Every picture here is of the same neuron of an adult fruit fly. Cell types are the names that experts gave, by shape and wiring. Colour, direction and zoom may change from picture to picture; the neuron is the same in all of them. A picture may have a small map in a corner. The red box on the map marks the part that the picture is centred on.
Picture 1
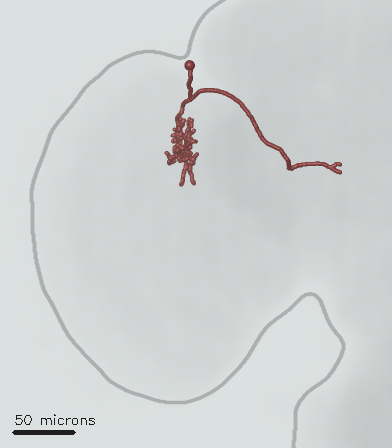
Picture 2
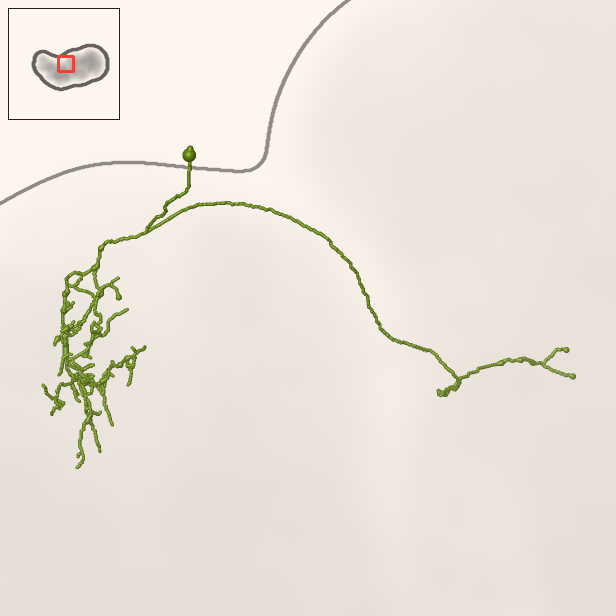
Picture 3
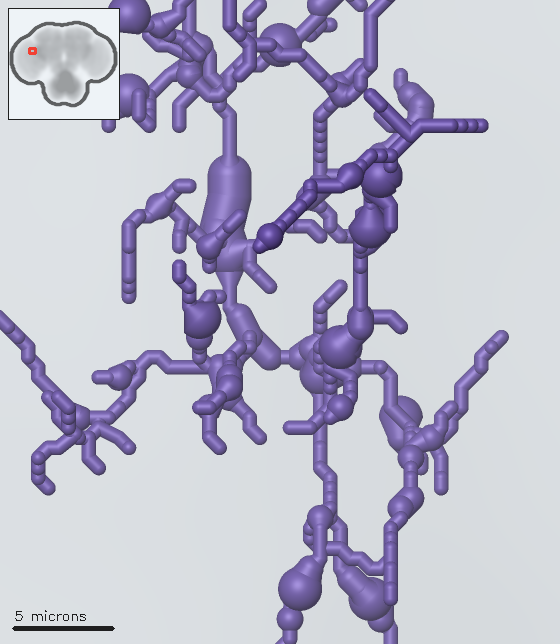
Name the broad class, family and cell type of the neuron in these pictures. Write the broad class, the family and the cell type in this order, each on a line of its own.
visual projection neuron
LPT
LPT100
